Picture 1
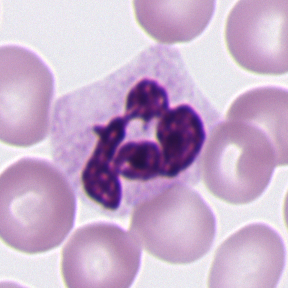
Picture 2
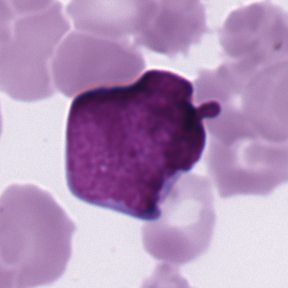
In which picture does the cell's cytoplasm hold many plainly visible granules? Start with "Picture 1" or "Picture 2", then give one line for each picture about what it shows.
Picture 1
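What picture 1 shows: Fine lilac granules are scattered evenly through the cytoplasm.
What picture 2 shows: No distinct granules are seen in the cytoplasmic rim.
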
